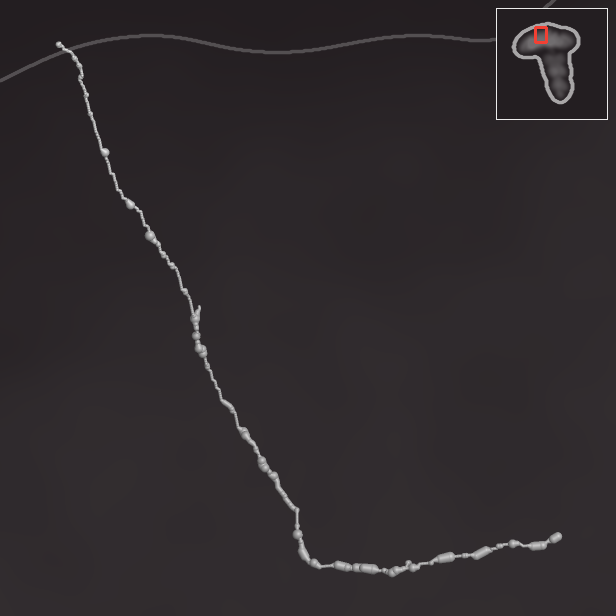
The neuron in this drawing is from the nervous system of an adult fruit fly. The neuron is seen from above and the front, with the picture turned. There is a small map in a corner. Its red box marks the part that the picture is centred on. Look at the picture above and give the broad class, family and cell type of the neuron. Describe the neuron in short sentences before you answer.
The drawing shows no cell body. It has a dozen or fewer branch ends. It is a sensory neuron entering the brain. The name of its family is class mechanosensory. It is of cell type JO-ED1.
